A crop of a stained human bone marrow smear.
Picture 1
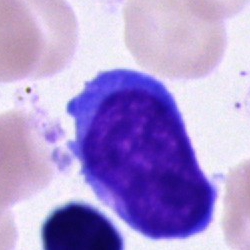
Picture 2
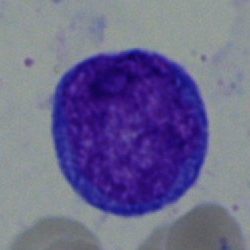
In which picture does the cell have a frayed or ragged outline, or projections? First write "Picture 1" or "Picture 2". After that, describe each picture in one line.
Picture 1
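Picture 1: The left edge of the cell is irregular, with small blunt bulges of cytoplasm.
Picture 2: The cell outline is round and smooth.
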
